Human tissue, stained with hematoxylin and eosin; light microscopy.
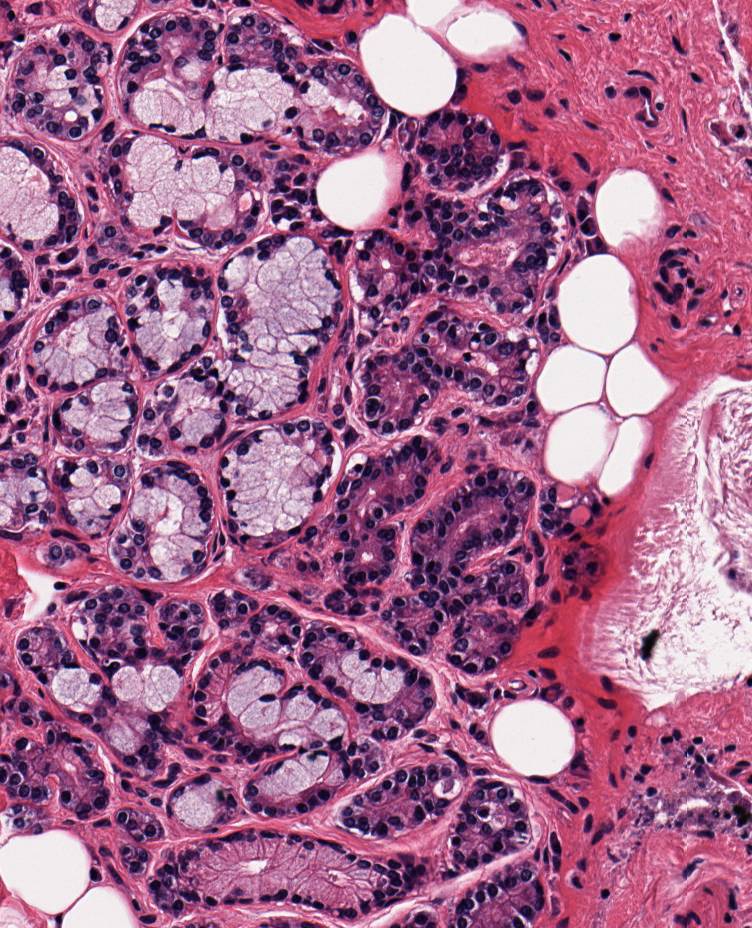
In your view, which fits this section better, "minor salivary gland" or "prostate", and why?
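It's minor salivary gland. Mucous acini with pale, foamy, grey-lilac cytoplasm take up most of the left half, their nuclei flattened and pressed to the cell base, and serous acini sit beside them in the same lobule. Thin strands of pink connective tissue separate individual acini.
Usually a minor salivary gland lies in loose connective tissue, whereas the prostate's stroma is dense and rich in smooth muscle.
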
